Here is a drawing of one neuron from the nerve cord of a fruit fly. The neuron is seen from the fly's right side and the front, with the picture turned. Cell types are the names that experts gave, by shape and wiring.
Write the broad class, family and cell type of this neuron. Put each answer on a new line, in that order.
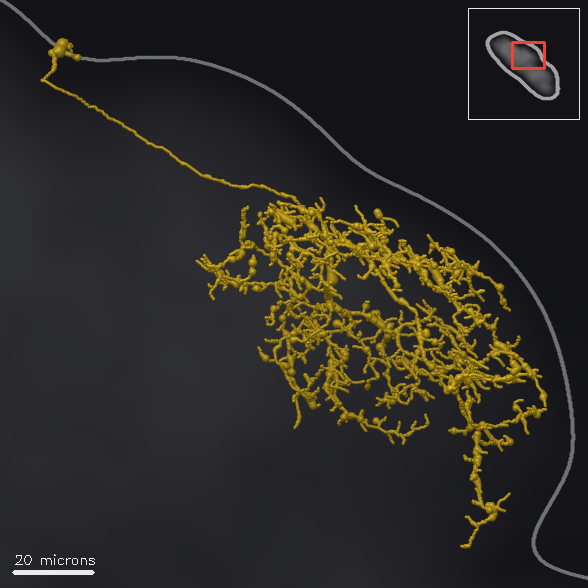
nerve-cord intrinsic neuron
hemilineage 13B
IN13B026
